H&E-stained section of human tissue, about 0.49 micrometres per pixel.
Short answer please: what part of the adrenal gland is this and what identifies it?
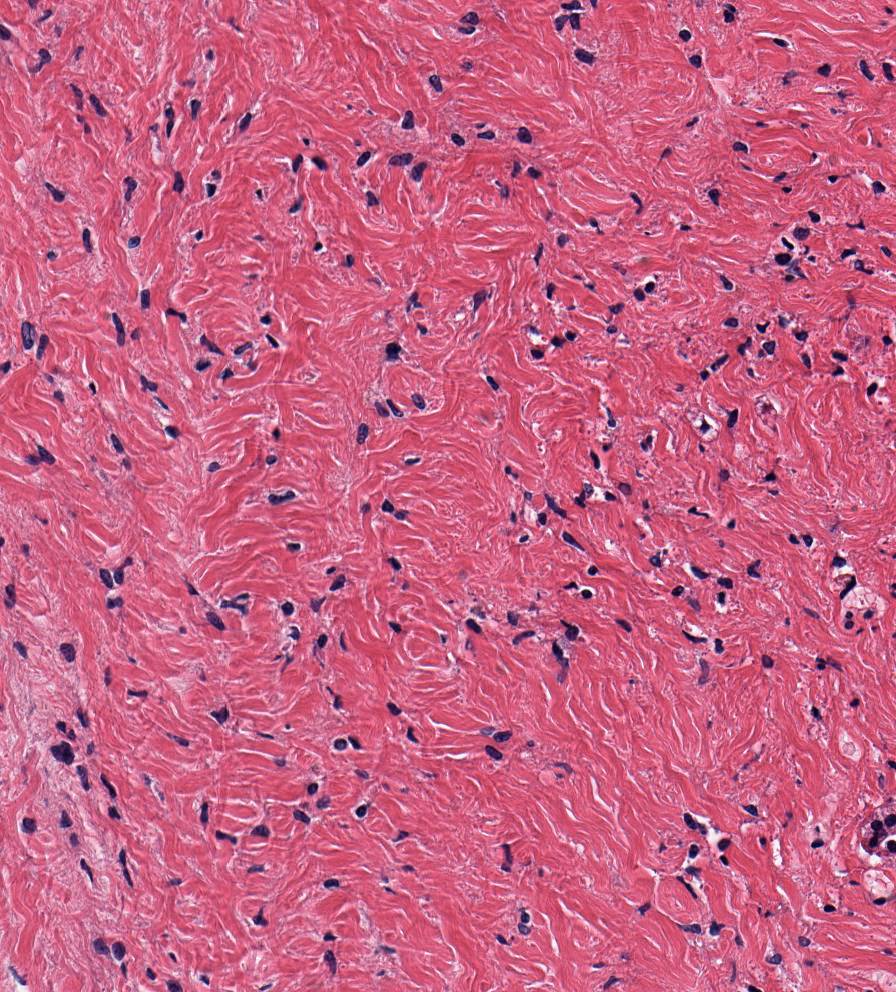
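That's dense connective tissue. Dense pink collagenous tissue fills the field from edge to edge, with no epithelium anywhere. Its bundles are wavy and swirl in short interlacing directions instead of running in one parallel line. The nuclei are small, dark and spindle-shaped to oval, scattered singly and sparsely through the fibres.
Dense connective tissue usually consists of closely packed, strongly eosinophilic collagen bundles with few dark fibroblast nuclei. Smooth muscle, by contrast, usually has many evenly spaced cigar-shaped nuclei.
The sparse nuclei here weigh against it.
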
